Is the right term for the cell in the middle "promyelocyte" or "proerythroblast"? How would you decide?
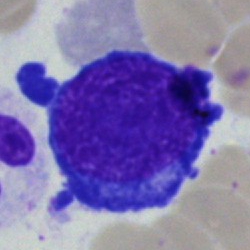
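Proerythroblast, I'd say. Looking again, a large rounded bleb pushes out from the upper left of the cell. The chromatin is finely stippled, not clumped. The cytoplasm is deep blue, with a paler zone just below the nucleus.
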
